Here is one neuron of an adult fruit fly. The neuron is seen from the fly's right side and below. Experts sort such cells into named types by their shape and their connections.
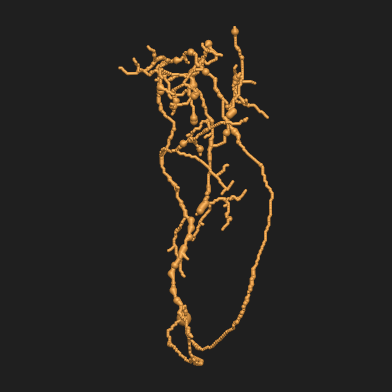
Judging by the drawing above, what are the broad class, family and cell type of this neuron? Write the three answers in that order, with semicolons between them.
central-brain intrinsic neuron; hemilineage SLPal1; SLP027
